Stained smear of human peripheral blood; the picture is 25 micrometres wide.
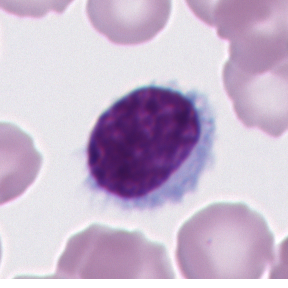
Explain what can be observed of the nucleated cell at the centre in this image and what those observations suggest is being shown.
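Notice the border first: many fine, short, hair-like projections. The cytoplasm is pale blue, has no vacuoles, and forms its widest band on the right side of the nucleus. The cell is about 13 by 10 micrometres, and the oval nucleus, about 11 by 8 micrometres, fills about 70% of its area. It's a hairy cell.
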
